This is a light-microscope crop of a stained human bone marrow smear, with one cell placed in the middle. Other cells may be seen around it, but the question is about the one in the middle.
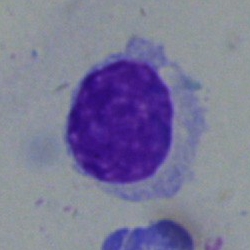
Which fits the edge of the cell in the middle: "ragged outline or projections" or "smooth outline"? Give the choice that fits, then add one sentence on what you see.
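Ragged outline or projections. The cell outline is irregular, with a ragged cytoplasmic edge.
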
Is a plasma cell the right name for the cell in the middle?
no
